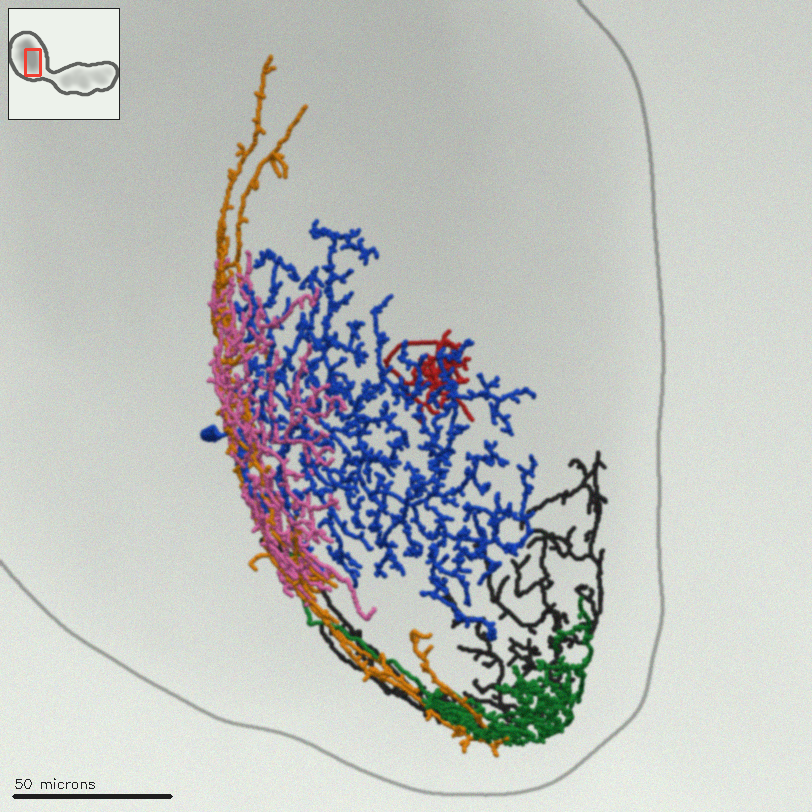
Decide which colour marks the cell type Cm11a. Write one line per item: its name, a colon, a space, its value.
colour: green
